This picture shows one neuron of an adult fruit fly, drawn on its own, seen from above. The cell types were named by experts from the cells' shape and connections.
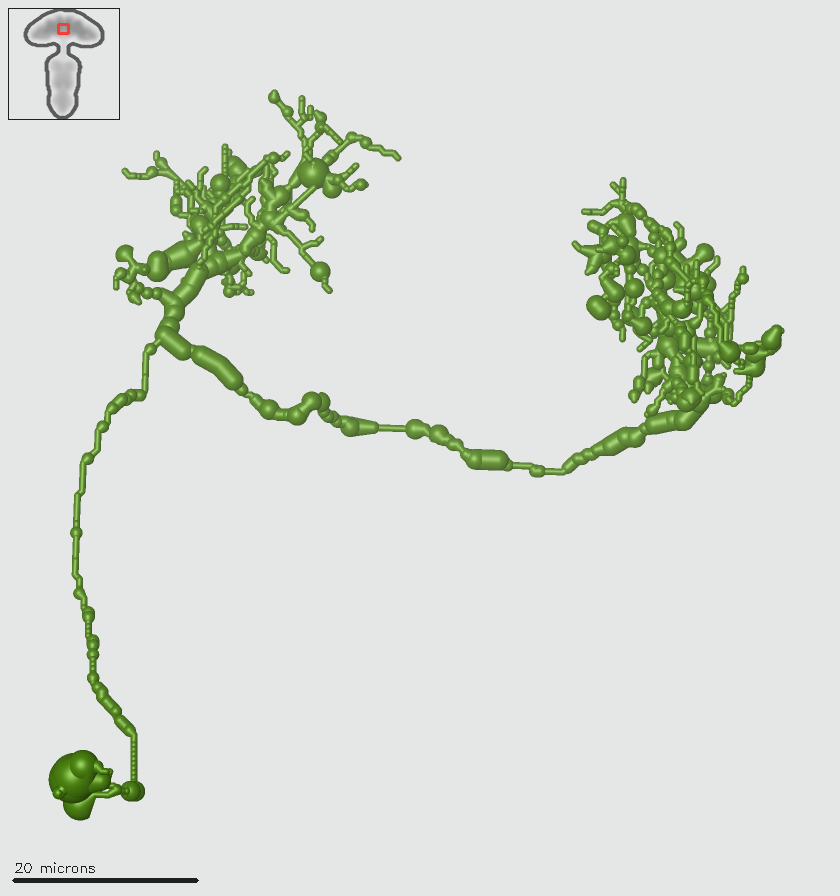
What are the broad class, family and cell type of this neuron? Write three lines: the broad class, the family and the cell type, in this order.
central-brain intrinsic neuron
class CX
hDeltaB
